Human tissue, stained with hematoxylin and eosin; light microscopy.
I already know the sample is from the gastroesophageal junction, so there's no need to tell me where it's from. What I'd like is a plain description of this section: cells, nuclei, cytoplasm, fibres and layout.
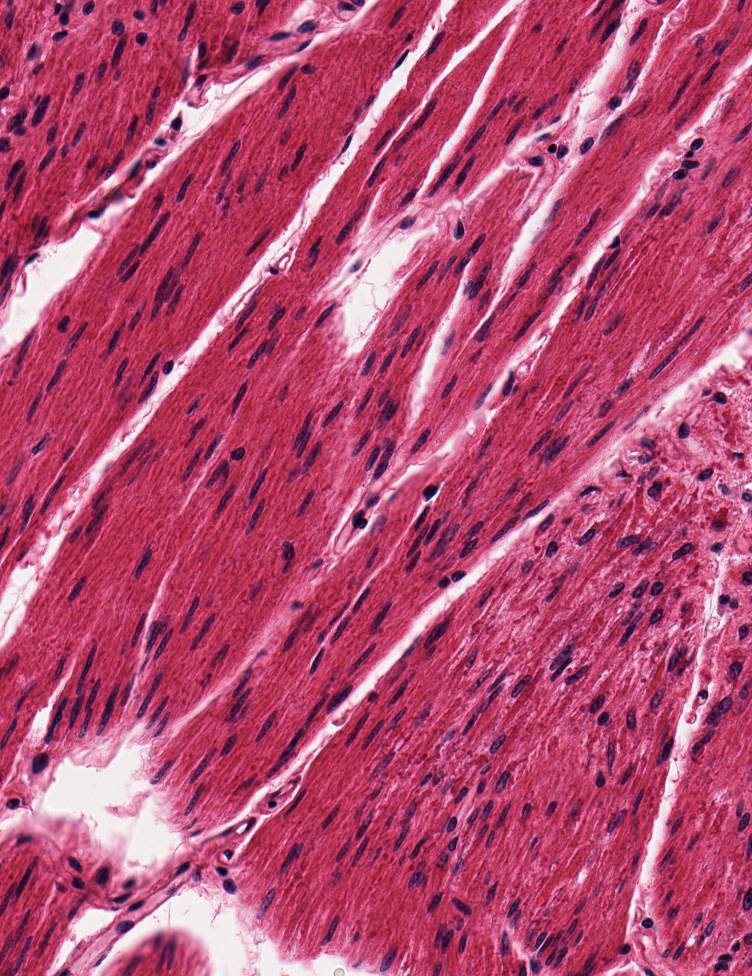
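You've got bundles of smooth muscle filling the whole field, running on a diagonal from lower left up to upper right. Their nuclei are long, dark and cigar-shaped, lined up parallel with the long axis of the fibres. The cytoplasm stains deeply eosinophilic and looks finely fibrillar, and there's no cross-striation to be seen. Between neighbouring bundles, thin pale strands of connective tissue carry a scattering of small nuclei.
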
